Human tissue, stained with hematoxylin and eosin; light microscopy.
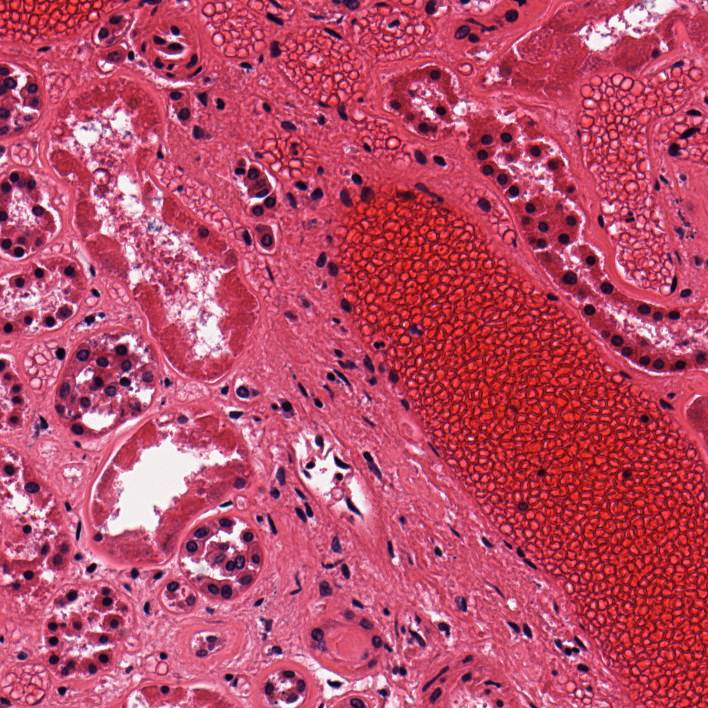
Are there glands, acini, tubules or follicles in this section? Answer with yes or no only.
Yes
